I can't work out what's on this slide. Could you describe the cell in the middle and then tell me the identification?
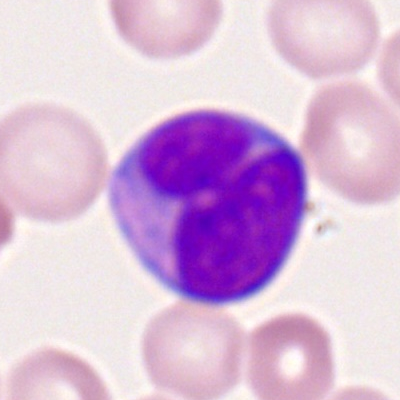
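Outline: smooth and rounded, with no projections from the surface. Chromatin: dense, staining dark purple. Cytoplasm: lying mostly on the left side of the cell, with no distinct granules to be seen. Name: myeloblast.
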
